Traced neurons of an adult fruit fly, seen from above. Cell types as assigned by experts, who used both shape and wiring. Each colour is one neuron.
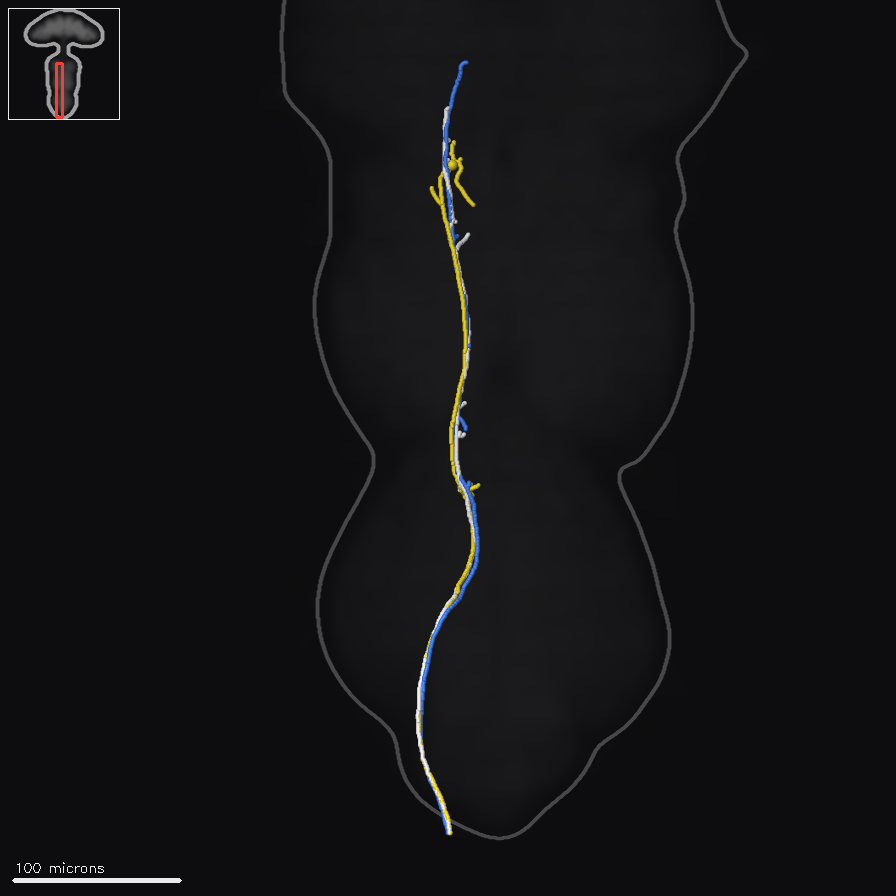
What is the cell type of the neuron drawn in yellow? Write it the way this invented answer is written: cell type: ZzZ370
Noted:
cell type: SNpp03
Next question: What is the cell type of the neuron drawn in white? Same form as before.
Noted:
cell type: SNpp02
